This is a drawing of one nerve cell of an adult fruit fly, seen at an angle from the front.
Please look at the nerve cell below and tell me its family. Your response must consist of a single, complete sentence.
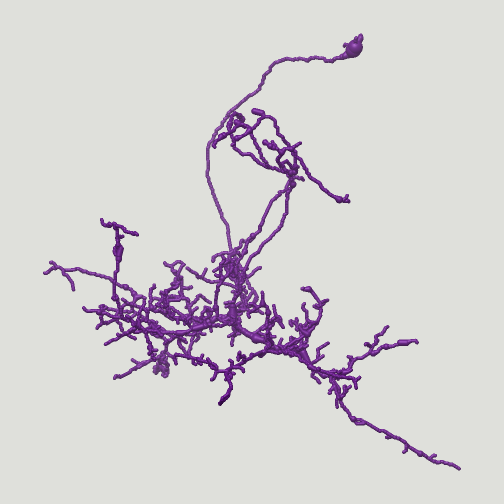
The nerve cell is filed under family hemilineage 11A.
